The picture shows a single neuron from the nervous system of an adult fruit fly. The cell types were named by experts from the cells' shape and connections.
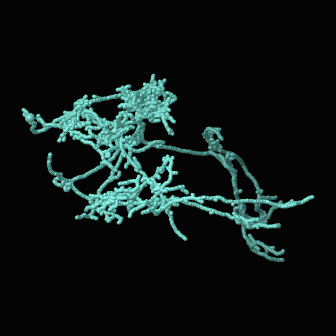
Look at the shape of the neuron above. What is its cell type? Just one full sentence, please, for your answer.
The cell type for the neuron is AVLP034.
